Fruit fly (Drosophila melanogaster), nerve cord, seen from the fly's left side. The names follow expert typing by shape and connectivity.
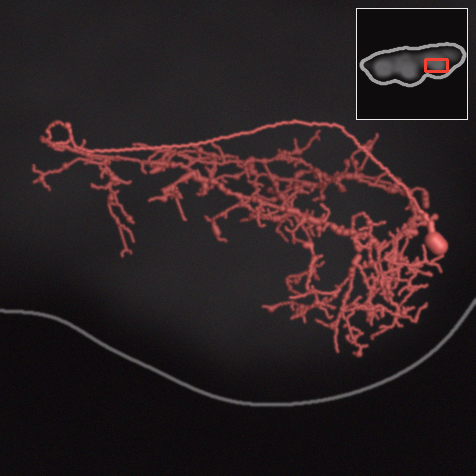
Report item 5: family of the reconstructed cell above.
hemilineage 12B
